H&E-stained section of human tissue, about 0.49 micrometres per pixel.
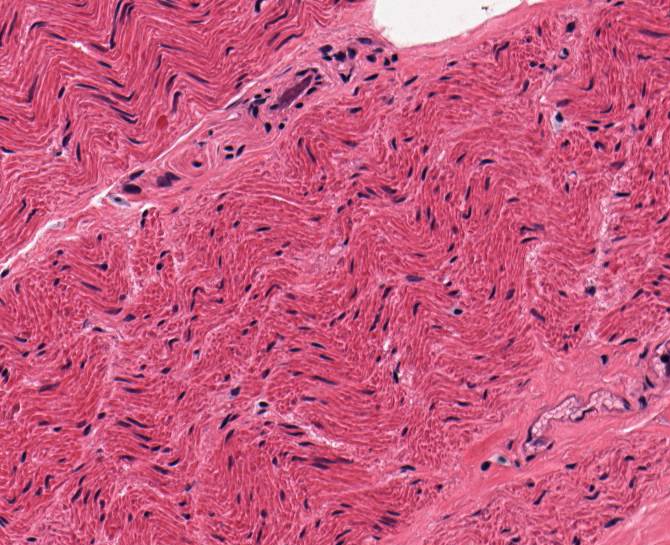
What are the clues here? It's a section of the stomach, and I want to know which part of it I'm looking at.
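The field shows smooth muscle. Its fibres take a wavy, zigzag course, most strikingly toward the upper left. The nuclei of the muscle cells are elongated, spindle-shaped and darkly stained.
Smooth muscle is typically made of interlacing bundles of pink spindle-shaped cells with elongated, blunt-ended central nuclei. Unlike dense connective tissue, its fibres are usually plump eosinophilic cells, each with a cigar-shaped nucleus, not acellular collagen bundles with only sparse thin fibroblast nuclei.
A paler diagonal band of connective tissue runs from the left edge toward the top centre. Epithelium, glands and fat cells are absent throughout.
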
